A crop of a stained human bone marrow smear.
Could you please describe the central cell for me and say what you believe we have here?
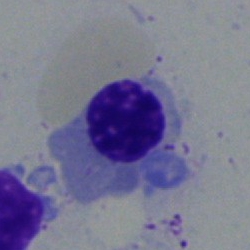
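Most of the cytoplasm lies to the left of and below the nucleus, which sits off-centre. The cytoplasm is pale greyish-blue and covers a larger area than the nucleus. Chromatin is dense and dark purple, interrupted by small paler spots. It is an erythroblast.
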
